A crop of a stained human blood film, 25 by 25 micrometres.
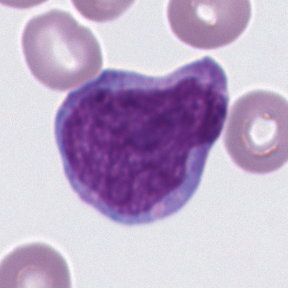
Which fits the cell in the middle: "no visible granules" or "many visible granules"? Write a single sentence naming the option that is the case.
No granules can be seen in the cytoplasm of this cell.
